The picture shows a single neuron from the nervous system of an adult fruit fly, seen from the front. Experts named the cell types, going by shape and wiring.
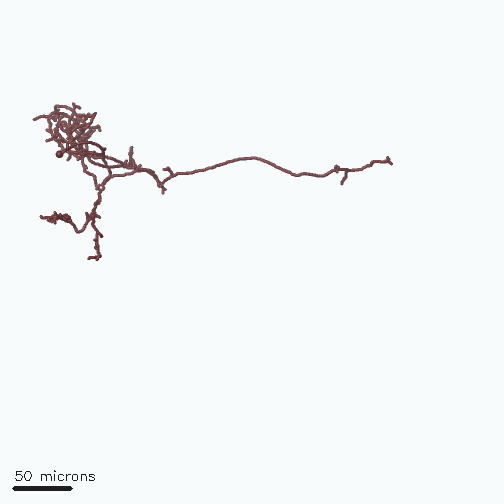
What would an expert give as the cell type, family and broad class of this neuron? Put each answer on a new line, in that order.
CL023
hemilineage VLPd1
central-brain intrinsic neuron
